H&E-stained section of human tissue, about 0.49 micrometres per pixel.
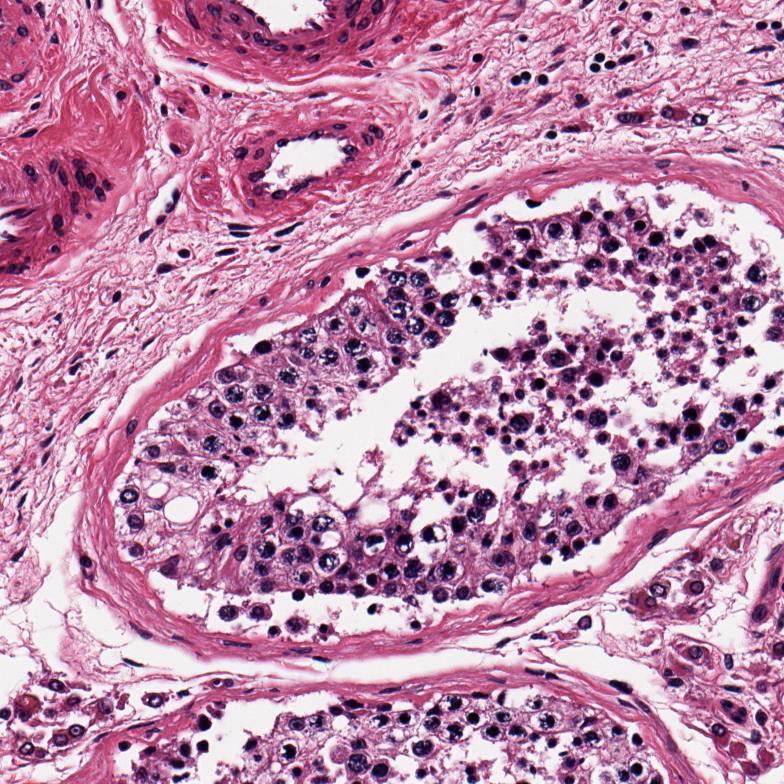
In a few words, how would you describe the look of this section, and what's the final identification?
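Start at the central tubule, bounded by a thick, pink, layered fibrous wall with flattened nuclei. Its epithelium is several cells thick, thickest along its lower and left sides. Many lining cells are large and round; their round nuclei hold coarse, clumped dark chromatin. This is testis.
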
